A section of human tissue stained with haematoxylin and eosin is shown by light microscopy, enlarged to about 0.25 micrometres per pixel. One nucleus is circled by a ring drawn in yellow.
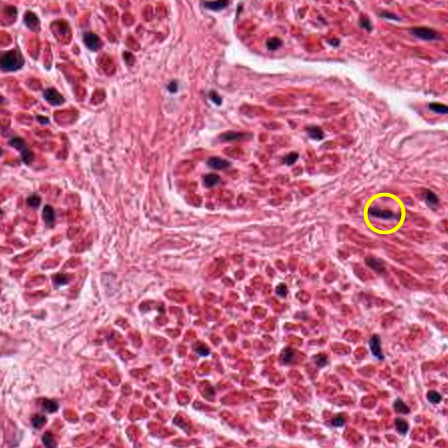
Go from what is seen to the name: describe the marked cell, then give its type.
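The cytoplasm is pink and has no sharp outline; it merges with the neighbouring cells. It lies in a band of elongated cells running in the same direction, next to paler, wavy fibres toward the upper left. Type of cell: smooth muscle cell.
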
